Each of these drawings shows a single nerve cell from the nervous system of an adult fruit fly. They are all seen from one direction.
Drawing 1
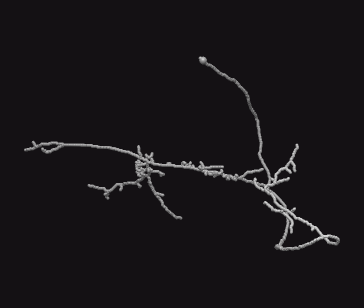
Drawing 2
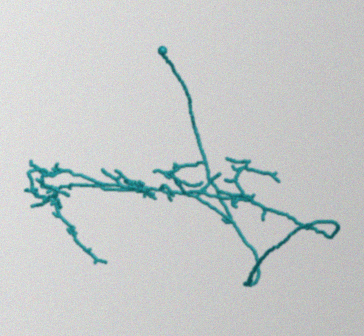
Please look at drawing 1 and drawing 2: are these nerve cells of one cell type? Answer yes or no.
no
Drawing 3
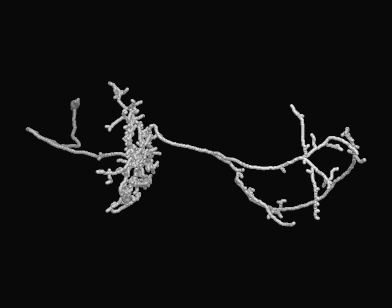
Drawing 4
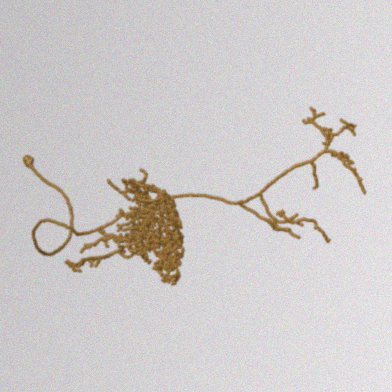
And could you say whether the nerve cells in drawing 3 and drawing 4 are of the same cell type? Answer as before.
yes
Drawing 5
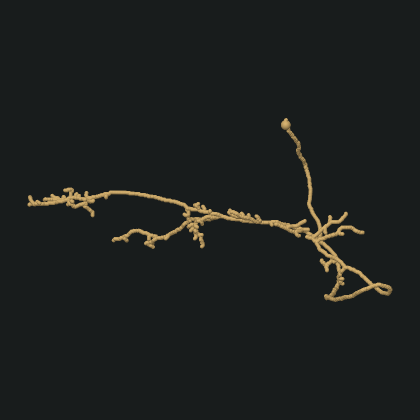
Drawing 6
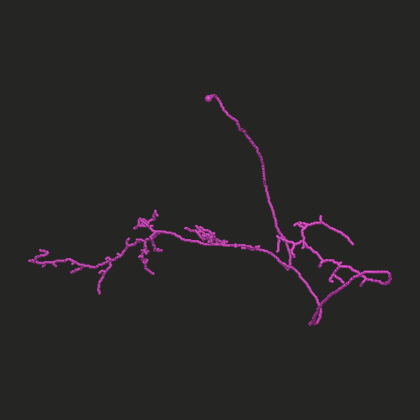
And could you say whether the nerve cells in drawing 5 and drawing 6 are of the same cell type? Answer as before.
yes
